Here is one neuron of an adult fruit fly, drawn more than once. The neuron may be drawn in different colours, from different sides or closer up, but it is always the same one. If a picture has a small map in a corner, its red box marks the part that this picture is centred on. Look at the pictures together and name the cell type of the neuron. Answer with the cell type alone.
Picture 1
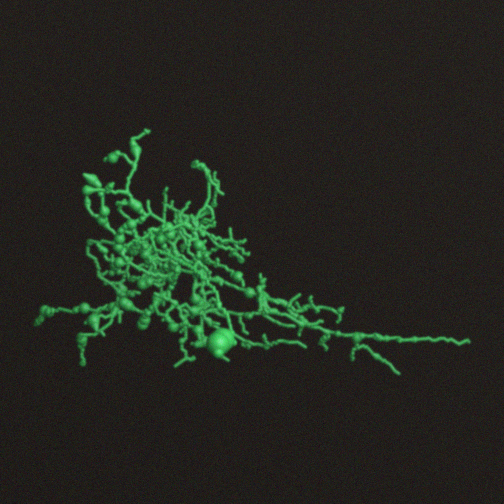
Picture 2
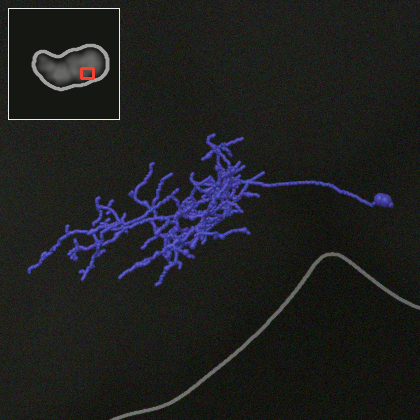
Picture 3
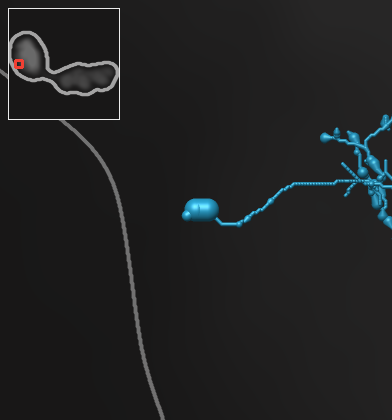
GNG368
